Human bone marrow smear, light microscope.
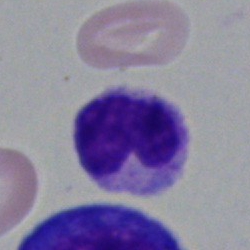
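Metamyelocyte in a stained bone marrow smear, the cell in the middle. Notice how its nucleus is indented, the notch opening toward the bottom. The nucleus fills most of the cell, and its chromatin stains a dense, dark purple. Around it, the cytoplasm is pale greyish-lilac.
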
